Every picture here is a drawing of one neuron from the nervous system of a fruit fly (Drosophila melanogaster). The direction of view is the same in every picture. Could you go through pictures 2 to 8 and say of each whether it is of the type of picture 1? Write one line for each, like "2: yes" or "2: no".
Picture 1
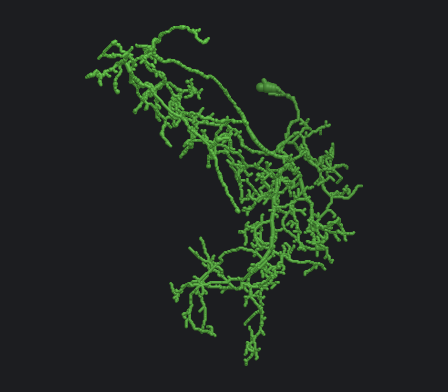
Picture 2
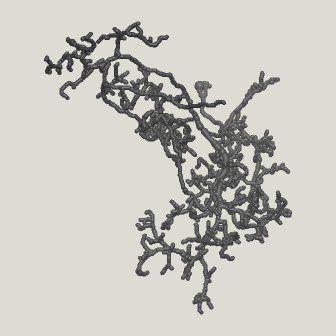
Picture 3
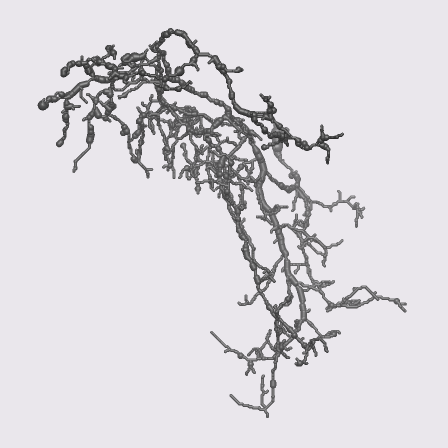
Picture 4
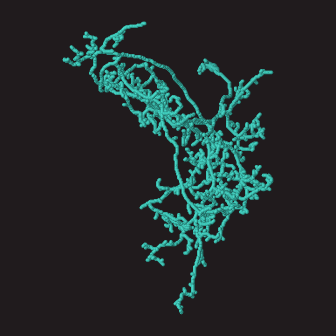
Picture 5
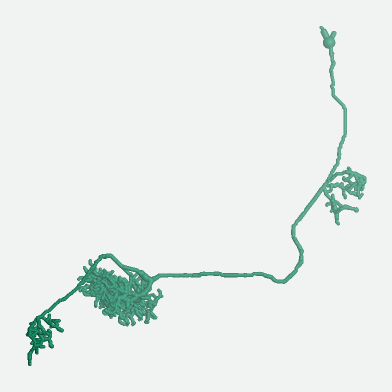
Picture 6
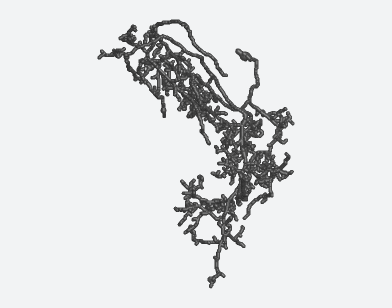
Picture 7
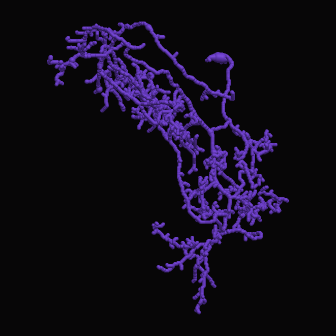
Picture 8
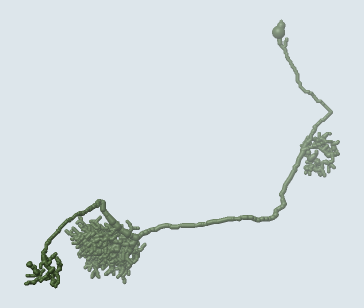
2: yes
3: yes
4: yes
5: no
6: yes
7: yes
8: no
